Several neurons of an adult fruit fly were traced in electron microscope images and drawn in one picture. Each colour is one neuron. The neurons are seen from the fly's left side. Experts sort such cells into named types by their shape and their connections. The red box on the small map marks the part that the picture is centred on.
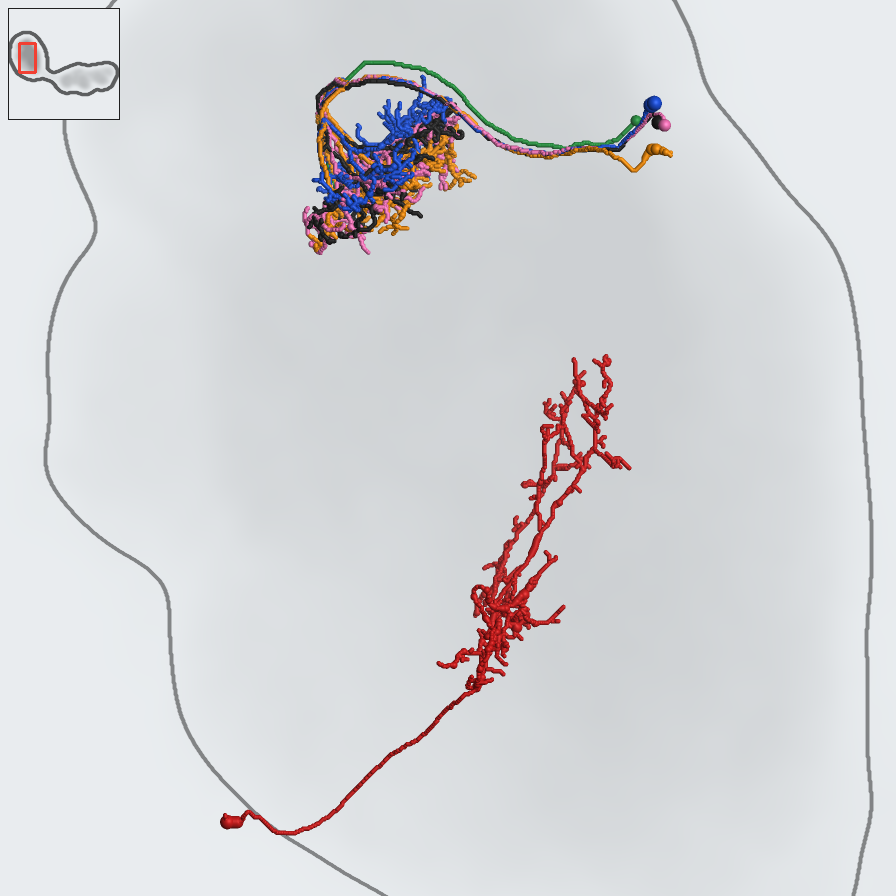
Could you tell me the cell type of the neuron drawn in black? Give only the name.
FB5U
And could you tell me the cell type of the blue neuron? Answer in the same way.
FB5S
